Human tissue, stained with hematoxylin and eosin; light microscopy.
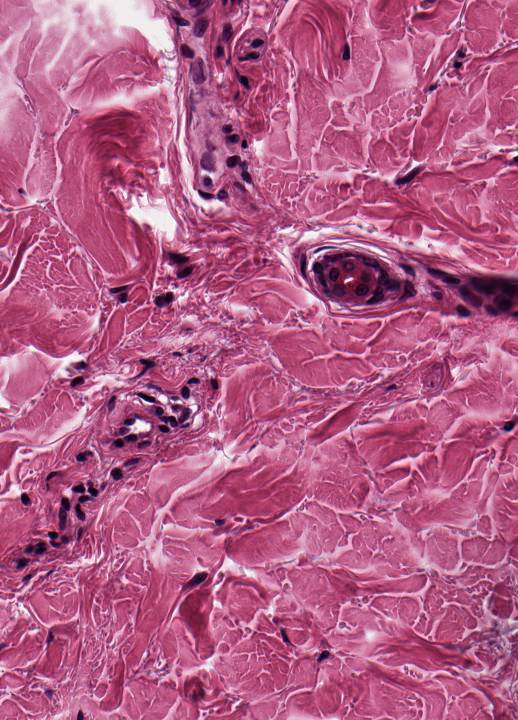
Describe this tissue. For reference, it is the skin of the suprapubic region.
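Dense eosinophilic collagen bundles fill almost the whole field, running in many different directions. Few nuclei between bundles: small, dark, elongated. Narrow band with purple-staining nuclei runs vertically down from top edge near centre. No fat cells seen.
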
